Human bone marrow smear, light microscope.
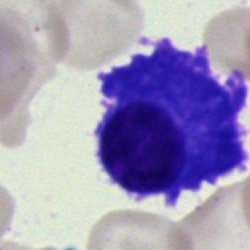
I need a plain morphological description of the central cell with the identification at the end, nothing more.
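First, the cell border is ragged, carrying many small pointed projections all around it. Second, the nucleus sits off-centre, toward the lower left of the cell. Third, the cytoplasm is plentiful and spreads mainly toward the upper right of the nucleus. Fourth, no distinct granules can be seen in that cytoplasm. This is a plasma cell.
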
